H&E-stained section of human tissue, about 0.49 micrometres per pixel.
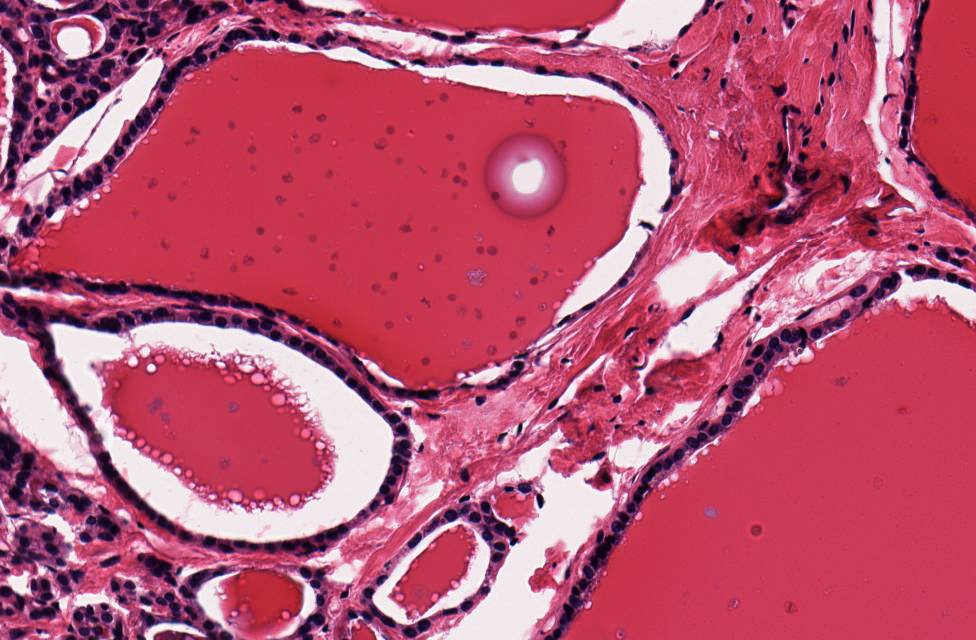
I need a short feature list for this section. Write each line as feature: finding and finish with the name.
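Lining: single layer, flattened to low cuboidal, dark nuclei
Retraction: lower left colloid shrunk from lining, small clear vacuoles rowed along edge
Crowding: small follicles, left edge and lower left, densely packed dark nuclei
Dots: many small dark dots in large upper follicle colloid
Name: thyroid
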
